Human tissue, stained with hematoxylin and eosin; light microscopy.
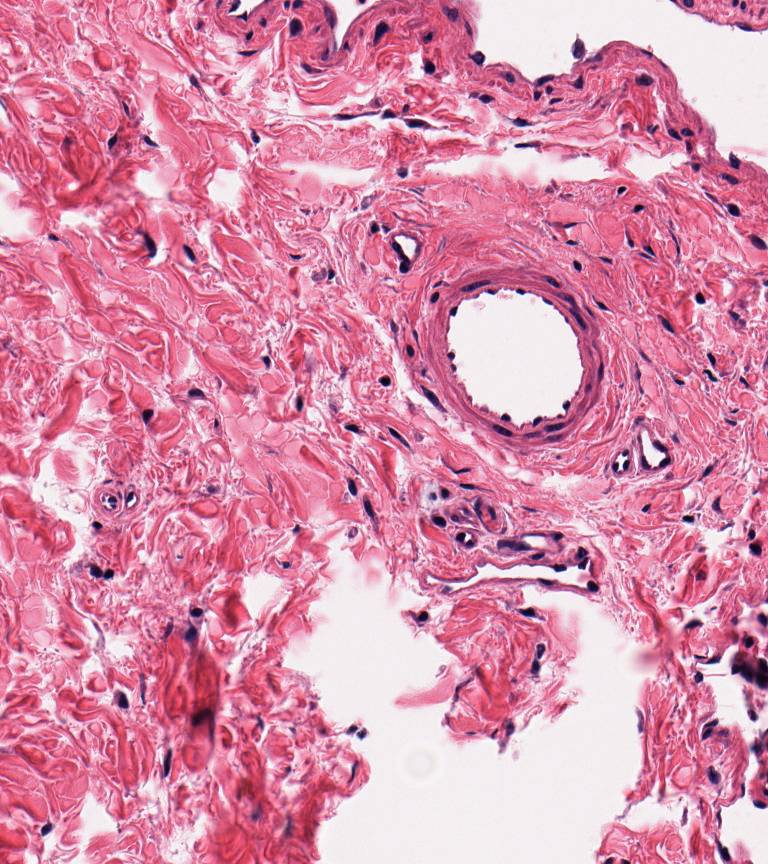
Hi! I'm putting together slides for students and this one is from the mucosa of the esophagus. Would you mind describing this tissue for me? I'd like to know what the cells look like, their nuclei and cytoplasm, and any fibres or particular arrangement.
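Mostly dense connective tissue here: wavy pink collagen bundles heading in many directions. There's a vessel whose wall is several concentric layers of smooth muscle cells, their elongated nuclei wrapping around the lumen. Between the collagen bundles you'll spot sparse, small, dark, spindle-shaped fibroblast nuclei. And no fat cells anywhere in the field.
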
